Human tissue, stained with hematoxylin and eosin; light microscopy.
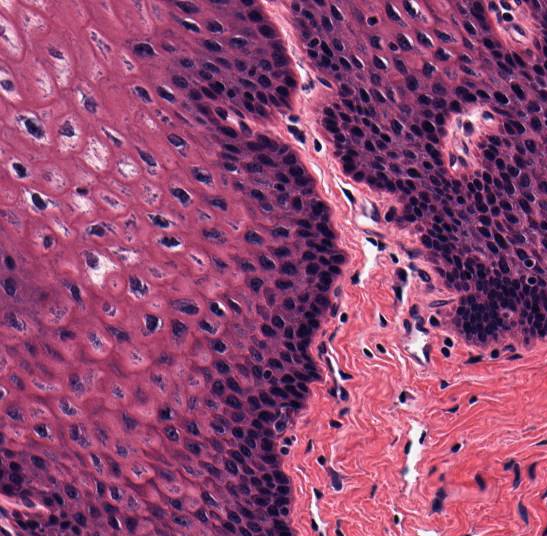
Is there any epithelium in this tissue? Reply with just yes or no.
Yes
